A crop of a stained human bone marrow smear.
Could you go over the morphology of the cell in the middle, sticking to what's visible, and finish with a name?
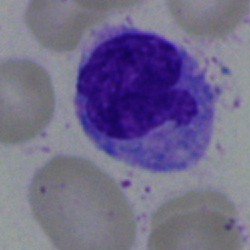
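Taking the features in turn: the outline is roughly round. The nucleus is indented on its right side, giving it a kidney shape. It sits toward the upper left of the cell, leaving more cytoplasm at the lower right. The cytoplasm is pale blue-grey with a lilac tinge. The cell is a monocyte.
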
